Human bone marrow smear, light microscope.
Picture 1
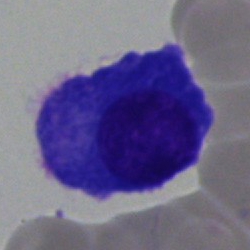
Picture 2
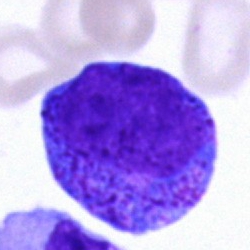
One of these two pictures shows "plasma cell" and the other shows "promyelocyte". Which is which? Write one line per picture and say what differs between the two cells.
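Picture 1 – plasma cell. No distinct granules are visible in the cytoplasm.
Picture 2 – promyelocyte. Numerous reddish-purple granules lie in the lower part of the cell.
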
